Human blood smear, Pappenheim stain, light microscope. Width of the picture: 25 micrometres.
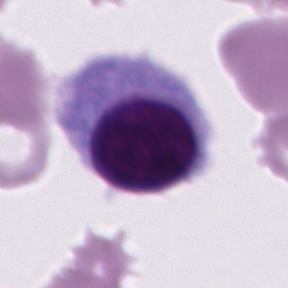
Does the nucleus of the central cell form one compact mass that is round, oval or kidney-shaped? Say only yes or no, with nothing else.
Yes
